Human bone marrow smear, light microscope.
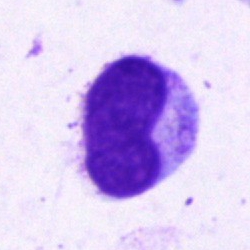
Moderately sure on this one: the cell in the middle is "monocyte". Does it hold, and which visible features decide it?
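Nucleus: bean-shaped, notched on the right side, filling most of the cell and lying toward the left. Cytoplasm: a paler, clear zone sits in the notch. Chromatin: dense and dark purple; against monocyte.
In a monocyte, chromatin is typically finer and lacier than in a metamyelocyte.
Nucleoli: none visible. Surroundings: no other cell touching; only small purple specks on the pale background. Verdict: metamyelocyte, not monocyte.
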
